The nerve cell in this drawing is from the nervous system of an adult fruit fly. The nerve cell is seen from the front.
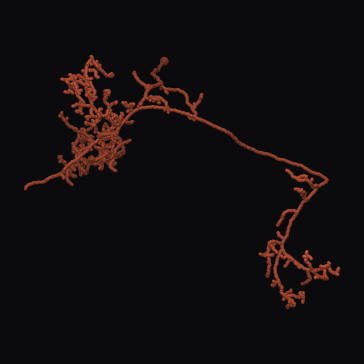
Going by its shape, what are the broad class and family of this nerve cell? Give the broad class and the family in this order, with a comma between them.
central-brain intrinsic neuron, hemilineage DM6_central1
